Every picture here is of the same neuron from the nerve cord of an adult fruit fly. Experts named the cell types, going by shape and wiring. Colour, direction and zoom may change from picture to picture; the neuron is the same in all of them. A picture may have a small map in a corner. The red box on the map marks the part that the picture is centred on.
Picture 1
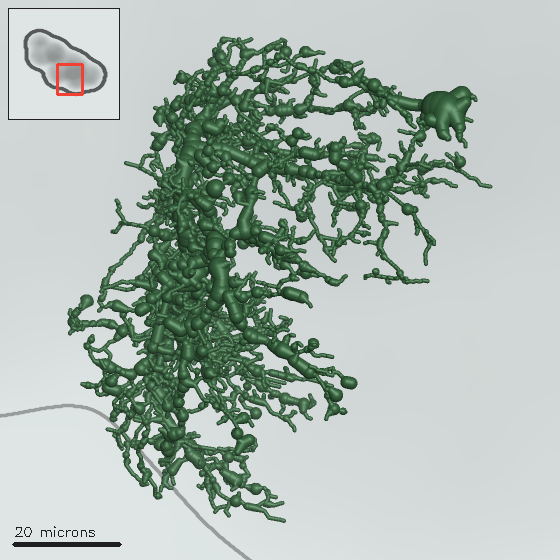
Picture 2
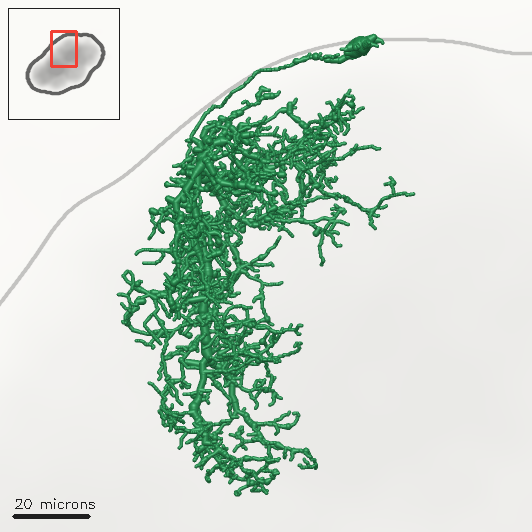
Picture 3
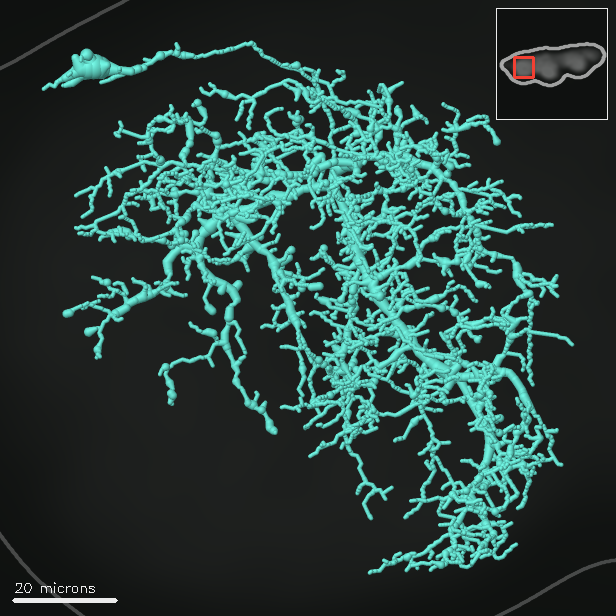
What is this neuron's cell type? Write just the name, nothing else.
IN19A022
